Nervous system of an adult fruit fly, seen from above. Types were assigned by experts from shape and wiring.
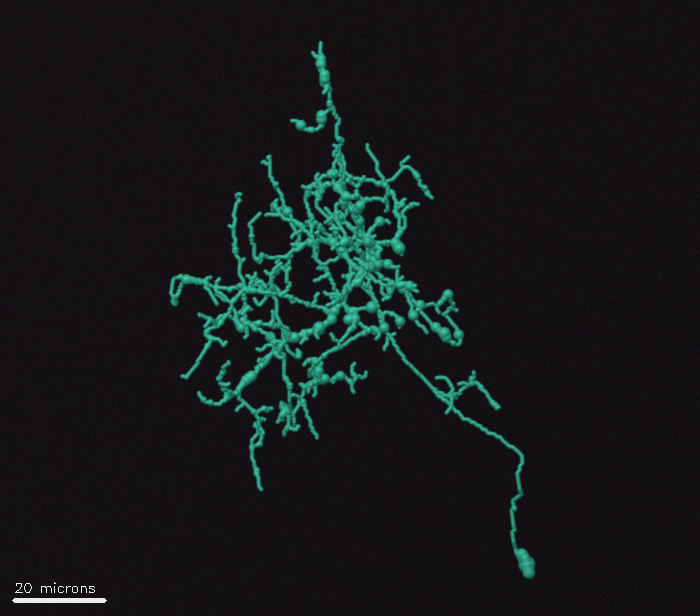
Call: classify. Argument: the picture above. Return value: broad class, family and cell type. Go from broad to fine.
nerve-cord intrinsic neuron; hemilineage 20A.22A; IN20A.22A055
